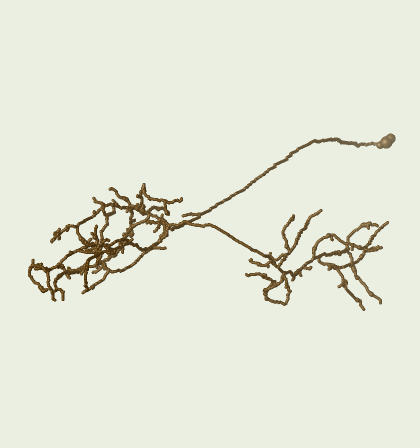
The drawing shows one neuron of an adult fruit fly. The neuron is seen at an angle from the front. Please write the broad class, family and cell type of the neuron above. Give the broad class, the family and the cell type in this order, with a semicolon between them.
nerve-cord intrinsic neuron; hemilineage 12B; IN12B068_c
